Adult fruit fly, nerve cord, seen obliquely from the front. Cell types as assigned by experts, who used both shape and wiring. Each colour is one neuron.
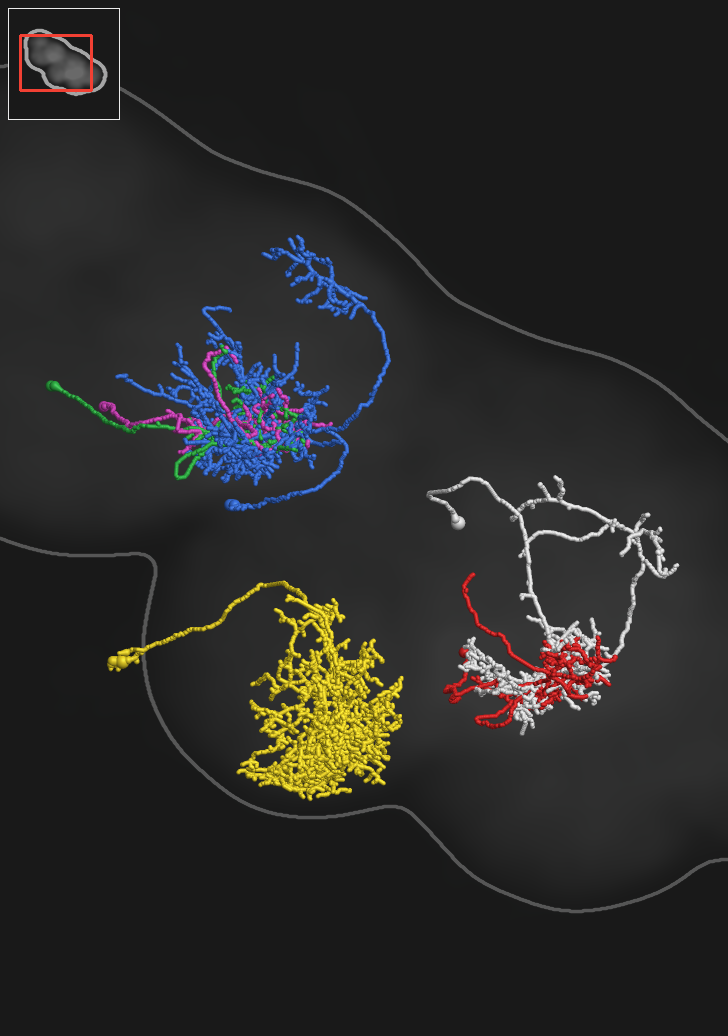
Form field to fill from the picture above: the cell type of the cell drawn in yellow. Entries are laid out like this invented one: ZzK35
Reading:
IN21A019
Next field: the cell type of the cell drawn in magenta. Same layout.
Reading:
IN01B068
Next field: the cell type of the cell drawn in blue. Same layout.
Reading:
IN16B033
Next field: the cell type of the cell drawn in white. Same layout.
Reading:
IN03A040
